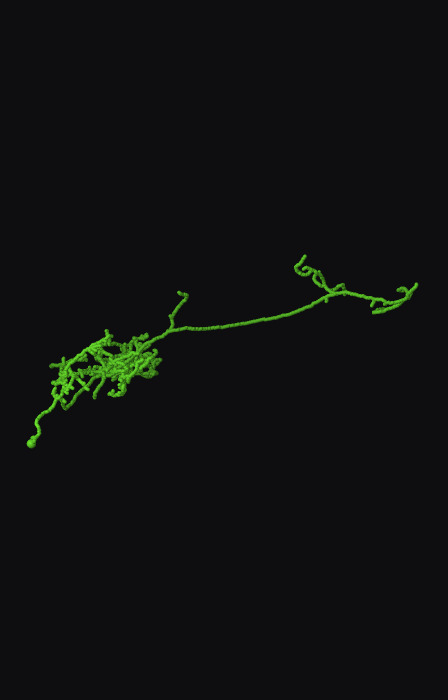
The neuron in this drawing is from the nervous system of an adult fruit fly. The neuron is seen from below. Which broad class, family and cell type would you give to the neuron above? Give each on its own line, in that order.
central-brain intrinsic neuron
hemilineage VLPl&p2_lateral
AVLP744m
